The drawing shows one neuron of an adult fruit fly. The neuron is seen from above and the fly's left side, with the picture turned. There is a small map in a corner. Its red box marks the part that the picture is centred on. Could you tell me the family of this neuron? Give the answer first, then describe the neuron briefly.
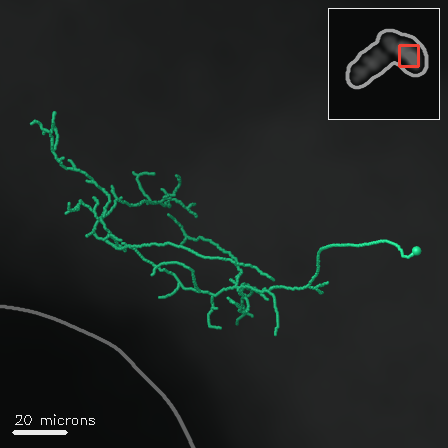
Its family is hemilineage SMPad2. This is a central-brain intrinsic neuron. Its cell body lies on the right of the picture. By the scale bar it is about 150 microns wide in this view.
